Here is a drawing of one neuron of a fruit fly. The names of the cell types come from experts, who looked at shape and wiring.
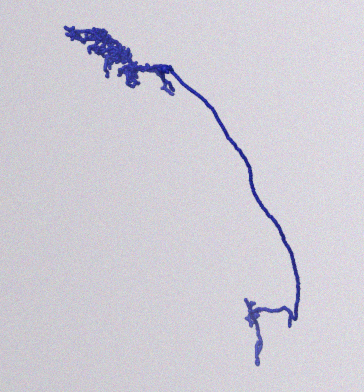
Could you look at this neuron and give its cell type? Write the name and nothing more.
PVLP008_c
